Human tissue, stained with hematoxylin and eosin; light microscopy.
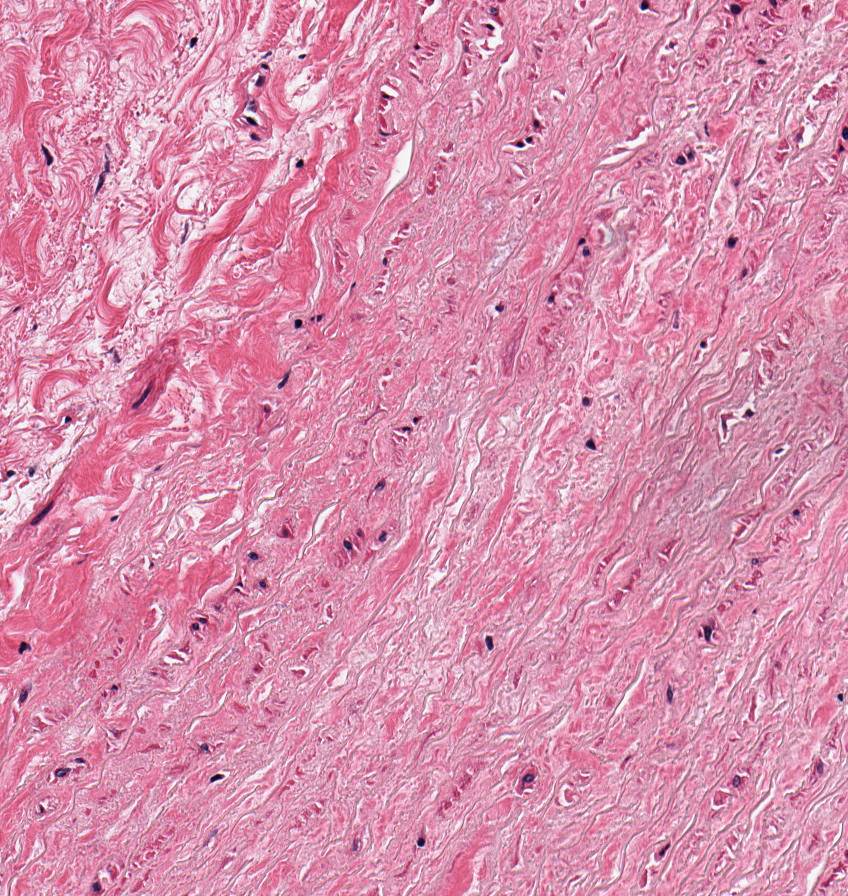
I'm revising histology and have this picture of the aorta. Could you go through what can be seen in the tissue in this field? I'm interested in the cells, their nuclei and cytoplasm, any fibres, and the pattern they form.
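Pink collagen bundles make up the entire field, and no epithelium is present. Toward the upper left the bundles become thicker, brighter pink and wavier, separated by more white space. Nuclei are few and widely scattered among the collagen fibres; they are small, dark, and oval to spindle-shaped, with little visible cytoplasm.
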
